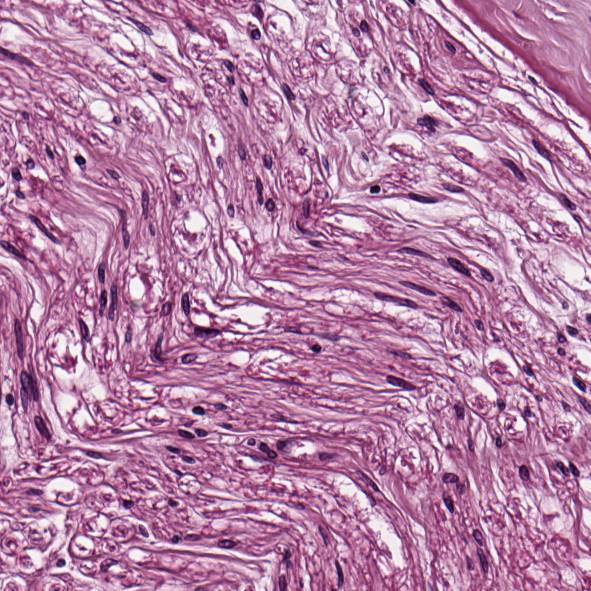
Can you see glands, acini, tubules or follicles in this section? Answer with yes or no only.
No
